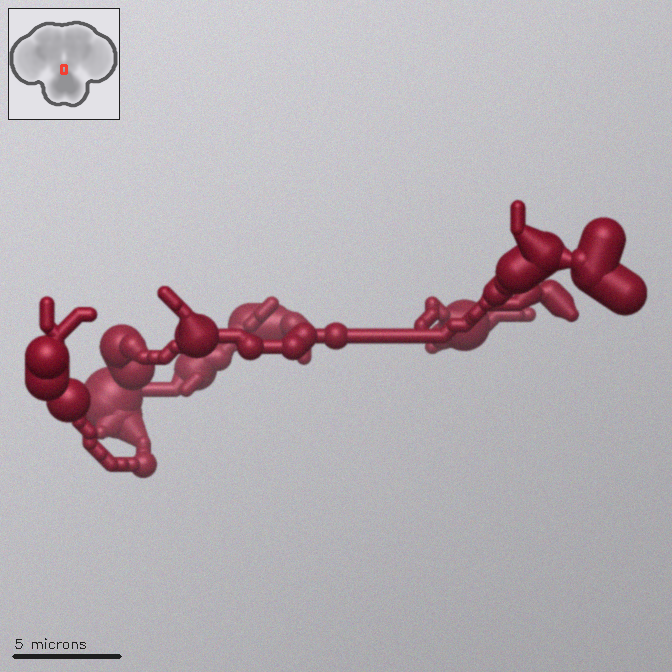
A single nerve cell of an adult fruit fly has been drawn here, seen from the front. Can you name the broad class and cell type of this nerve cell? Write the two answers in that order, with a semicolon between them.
sensory neuron entering the brain; GNG644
